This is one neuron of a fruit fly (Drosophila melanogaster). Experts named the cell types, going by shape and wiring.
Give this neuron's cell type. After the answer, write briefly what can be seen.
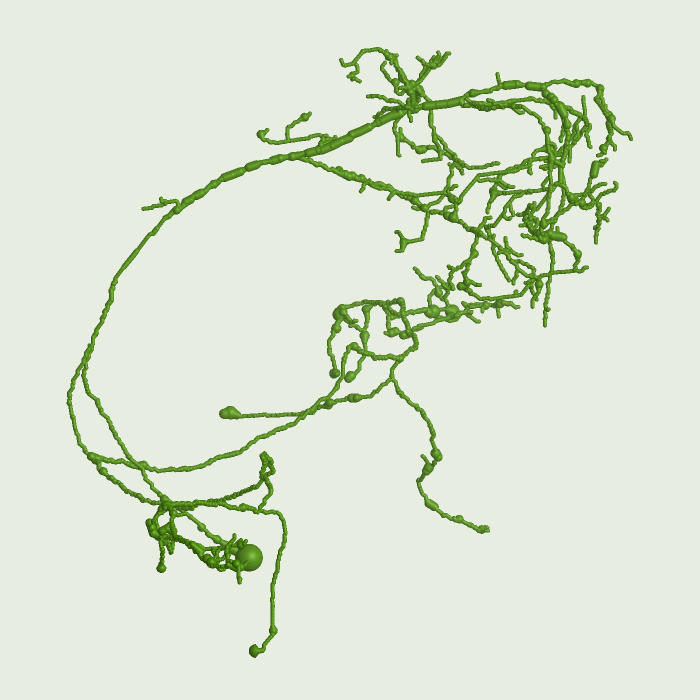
It is of cell type CRE080_c. Its broad class is central-brain intrinsic neuron. Dozens of branch ends can be seen. In this view it is about as wide as it is tall.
